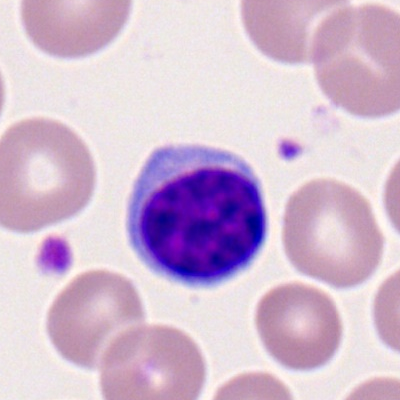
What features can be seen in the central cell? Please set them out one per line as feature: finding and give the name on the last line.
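Outline: roughly round
Nucleus: fills most of the cell
Chromatin: dense, clumped into dark patches
Granules: none in the cytoplasm
Name: lymphocyte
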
